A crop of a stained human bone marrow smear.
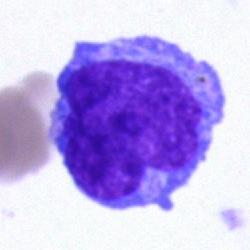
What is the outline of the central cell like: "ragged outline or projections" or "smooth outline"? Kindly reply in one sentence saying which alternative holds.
The outline of the cell is rough, not smooth.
